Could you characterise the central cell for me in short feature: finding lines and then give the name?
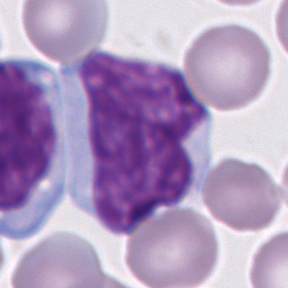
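Nucleus: irregular, angular outline, notched on the right
Chromatin: coarse and clumped, dark purple with paler streaks
Granules: none in the cytoplasm
Vacuoles: none there either
Name: myeloblast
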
